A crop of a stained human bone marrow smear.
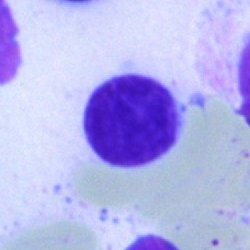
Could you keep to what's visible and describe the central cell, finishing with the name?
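First, the outline: smooth and round. The nucleus takes up nearly the whole cell, leaving at most a very thin rim of cytoplasm. Its chromatin is dense and stains deep purple. I can't make out any granules anywhere in the cell. So this is a lymphocyte.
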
